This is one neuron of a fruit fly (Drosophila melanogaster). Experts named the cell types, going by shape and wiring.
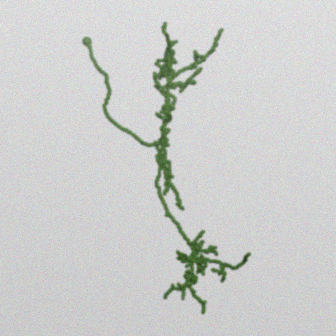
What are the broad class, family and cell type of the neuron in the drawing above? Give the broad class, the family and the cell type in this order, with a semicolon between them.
central-brain intrinsic neuron; hemilineage VPNp&v1_posterior; WEDPN6A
